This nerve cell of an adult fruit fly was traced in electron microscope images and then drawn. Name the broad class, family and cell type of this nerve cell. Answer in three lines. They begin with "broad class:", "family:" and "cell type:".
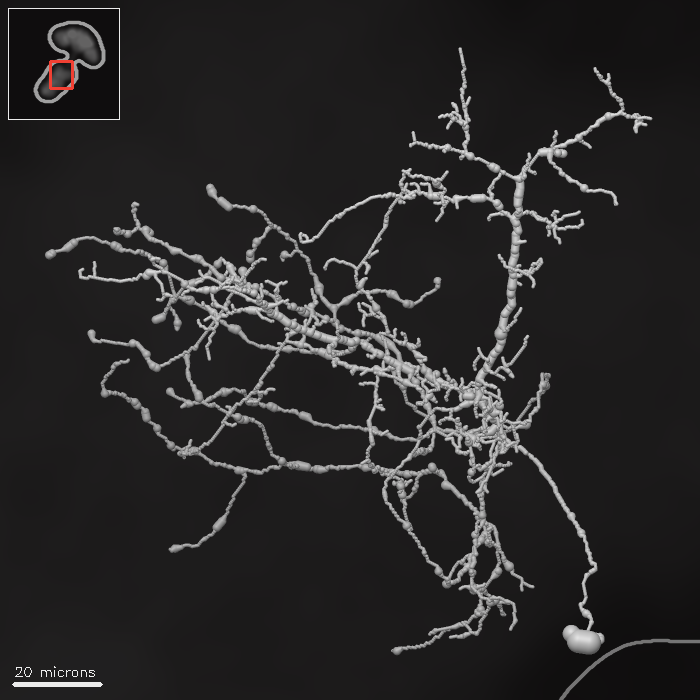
broad class: nerve-cord intrinsic neuron
family: hemilineage 12A
cell type: TN1a_h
